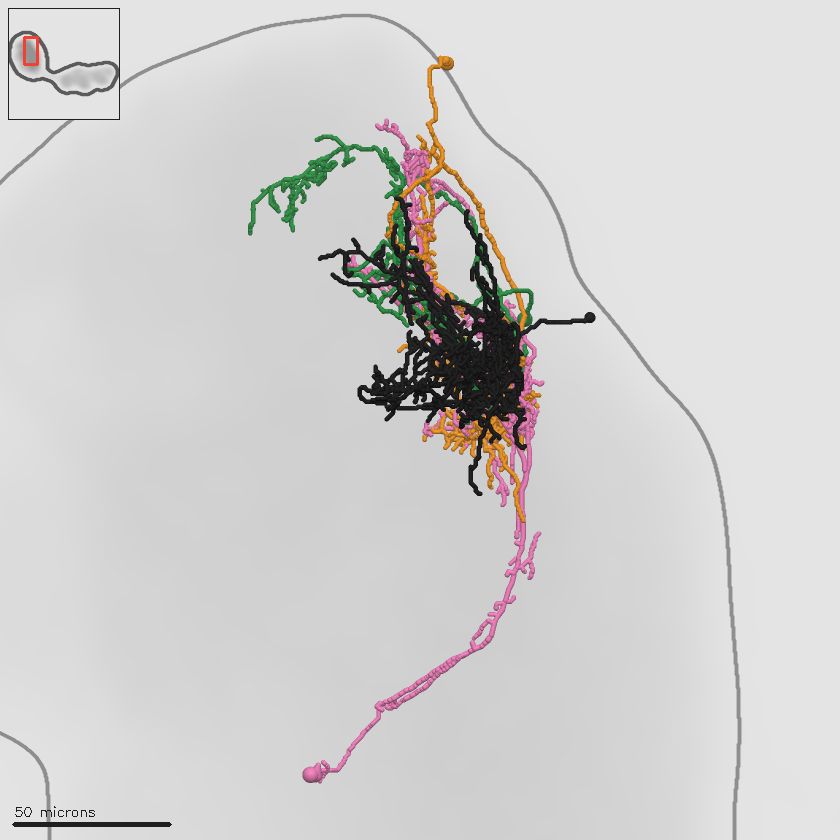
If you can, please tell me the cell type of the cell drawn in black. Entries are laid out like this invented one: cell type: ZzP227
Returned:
cell type: PLP129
